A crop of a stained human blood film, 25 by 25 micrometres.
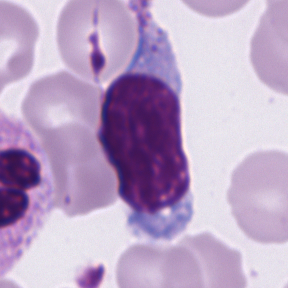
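Typical lymphocyte in a stained peripheral blood smear, elongated, with its long axis running from top to bottom. Chromatin dark purple and densely clumped; no nucleoli visible. The nucleus spans nearly the full width of the cell, leaving almost no cytoplasm at its sides.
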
